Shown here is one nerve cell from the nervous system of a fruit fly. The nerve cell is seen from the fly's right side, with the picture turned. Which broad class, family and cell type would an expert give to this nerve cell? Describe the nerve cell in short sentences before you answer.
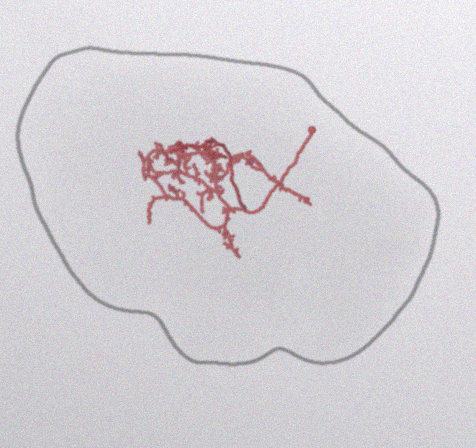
As drawn here it is wider than it is tall. This is a central-brain intrinsic neuron. The family is hemilineage DM6_central1. It is of cell type WED146_a.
